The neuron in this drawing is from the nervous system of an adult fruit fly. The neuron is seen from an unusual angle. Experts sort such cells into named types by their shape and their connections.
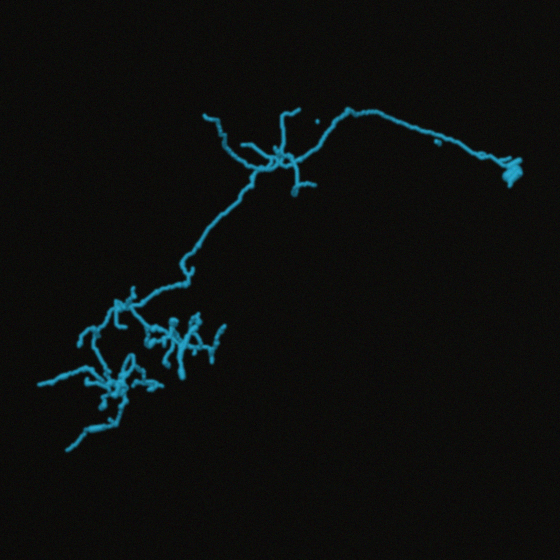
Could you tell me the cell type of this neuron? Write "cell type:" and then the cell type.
cell type: VES105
